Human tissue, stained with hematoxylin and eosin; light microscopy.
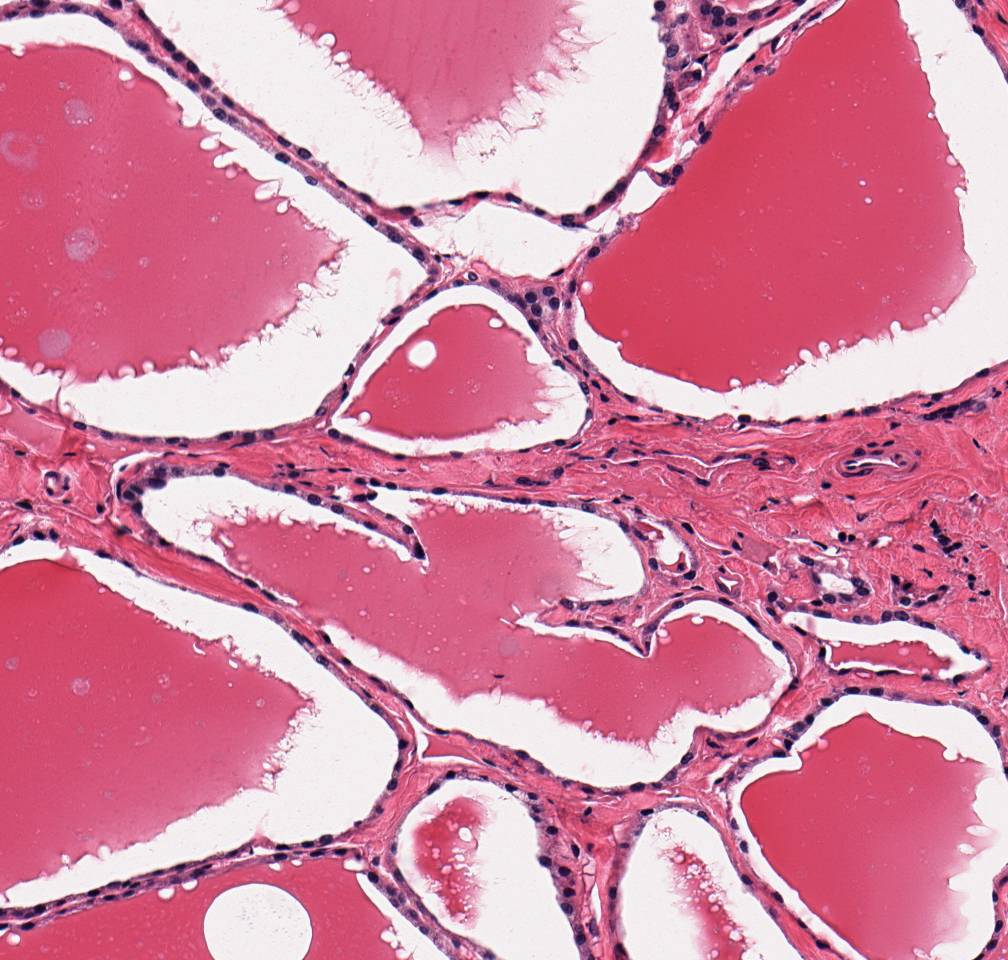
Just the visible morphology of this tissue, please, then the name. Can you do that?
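Follicles lined by a single layer of flattened cells, their nuclei small, dark and flattened. Lumens filled with homogeneous pink colloid. A broader band of pink fibrous connective tissue crosses the middle of the field horizontally. This is thyroid.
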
